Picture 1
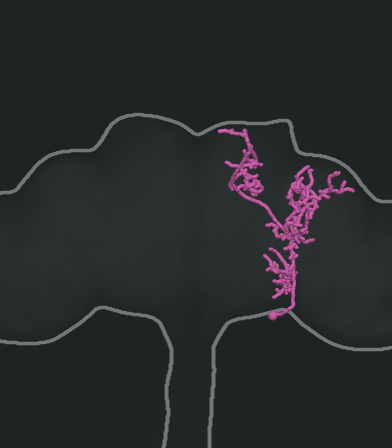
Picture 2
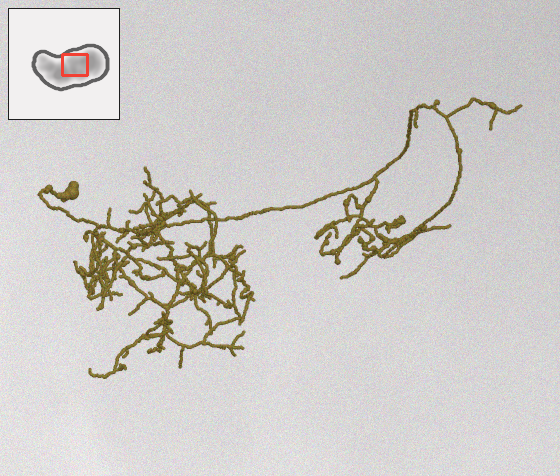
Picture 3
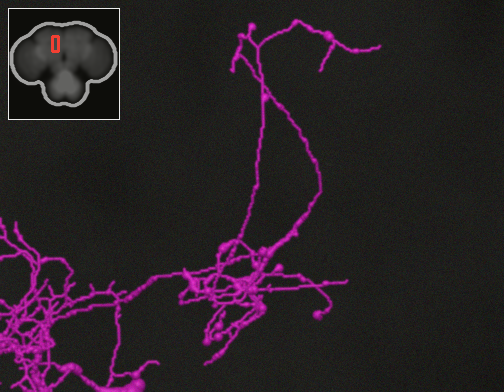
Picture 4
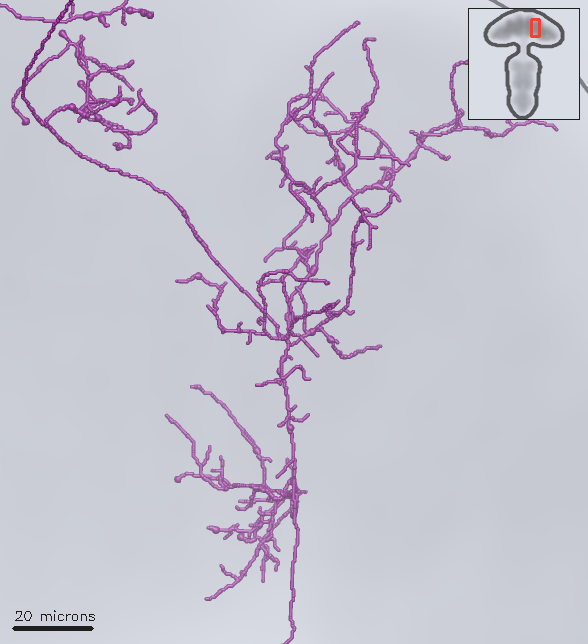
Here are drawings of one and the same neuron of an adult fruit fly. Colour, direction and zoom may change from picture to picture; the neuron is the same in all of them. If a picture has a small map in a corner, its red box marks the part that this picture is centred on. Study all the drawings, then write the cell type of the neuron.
LAL136_a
